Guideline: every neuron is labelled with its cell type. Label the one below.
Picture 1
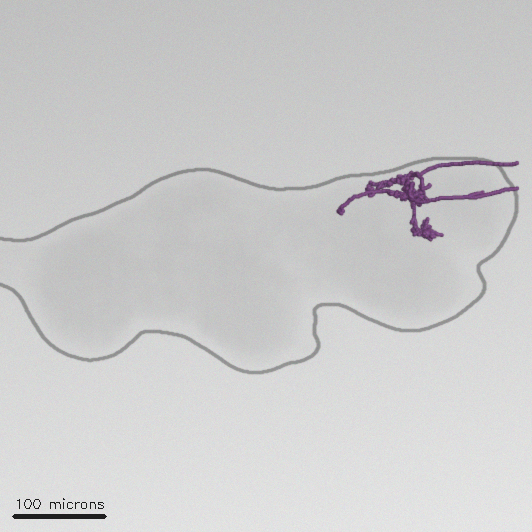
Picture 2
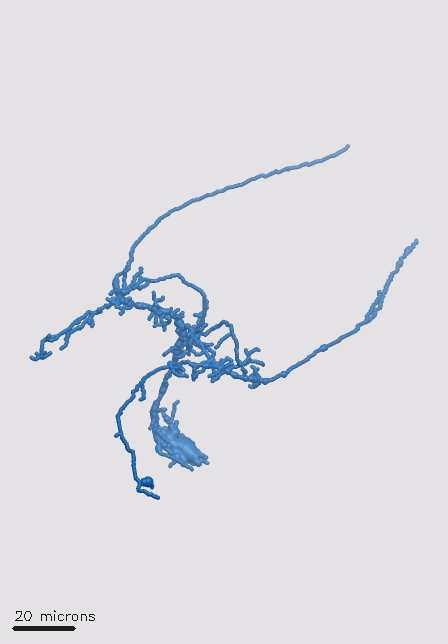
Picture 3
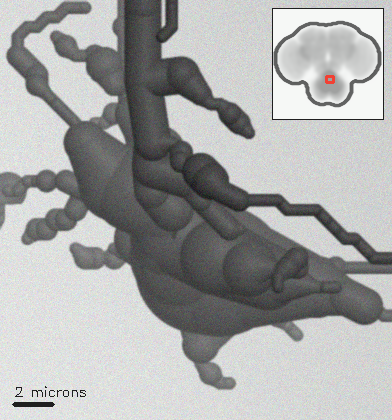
EN00B023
